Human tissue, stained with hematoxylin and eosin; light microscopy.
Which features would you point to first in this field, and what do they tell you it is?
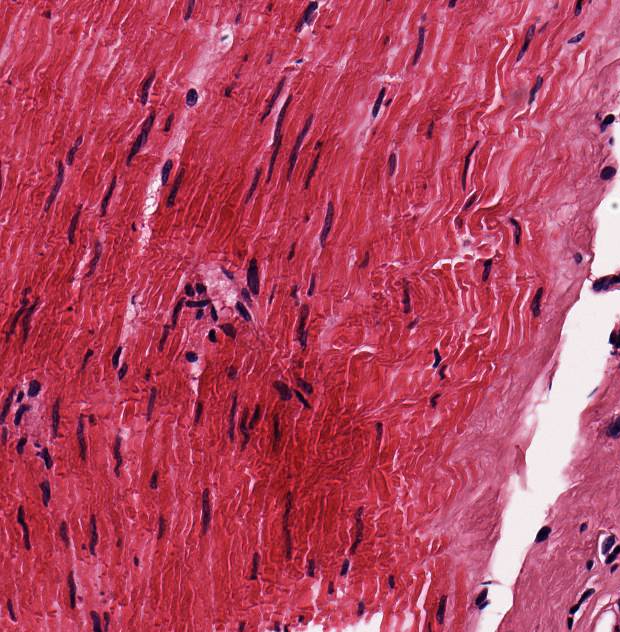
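Mostly smooth muscle here. Closely packed fibres fill nearly the whole field, running roughly top to bottom, with most nuclei elongated, dark purple and parallel to their long axis.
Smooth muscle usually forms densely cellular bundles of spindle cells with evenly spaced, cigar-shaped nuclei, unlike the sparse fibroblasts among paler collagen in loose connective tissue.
Thin pale streaks of loose tissue part fibre groups, clearest at upper left. Just left of centre, darker, rounder nuclei cluster in a pale gap.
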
